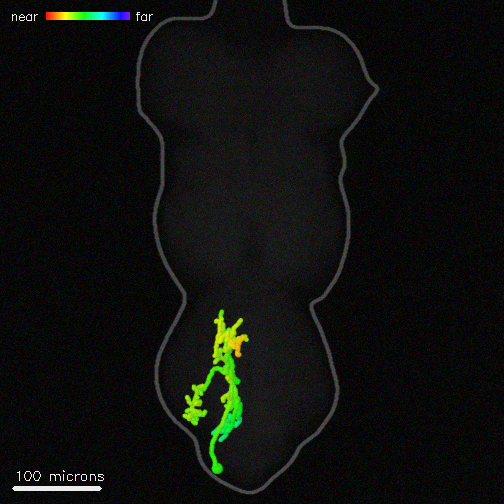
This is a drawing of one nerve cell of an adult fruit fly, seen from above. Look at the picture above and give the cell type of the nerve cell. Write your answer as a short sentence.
The cell type is IN21A062.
